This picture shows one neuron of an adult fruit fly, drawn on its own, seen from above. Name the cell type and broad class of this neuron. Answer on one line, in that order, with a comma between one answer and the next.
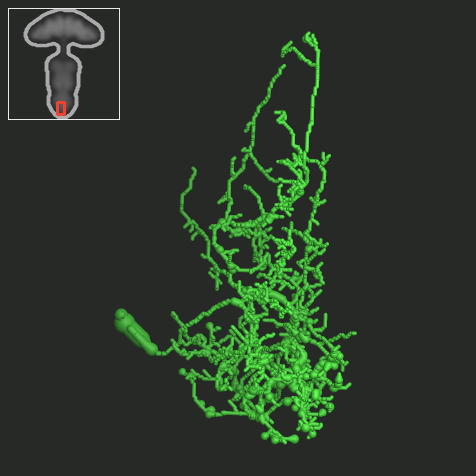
INXXX319, nerve-cord intrinsic neuron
